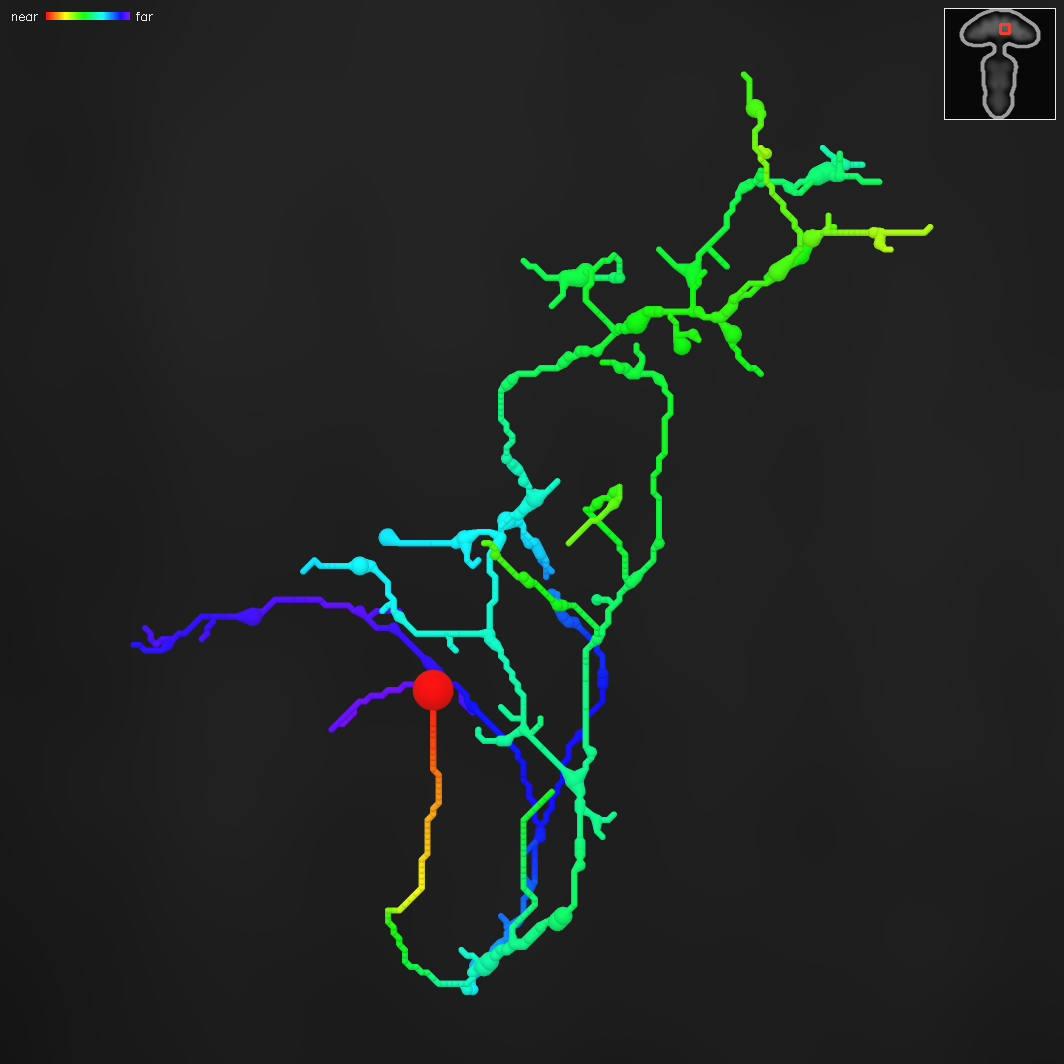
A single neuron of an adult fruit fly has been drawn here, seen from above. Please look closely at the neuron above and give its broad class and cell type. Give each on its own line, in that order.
central-brain intrinsic neuron
CB2721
